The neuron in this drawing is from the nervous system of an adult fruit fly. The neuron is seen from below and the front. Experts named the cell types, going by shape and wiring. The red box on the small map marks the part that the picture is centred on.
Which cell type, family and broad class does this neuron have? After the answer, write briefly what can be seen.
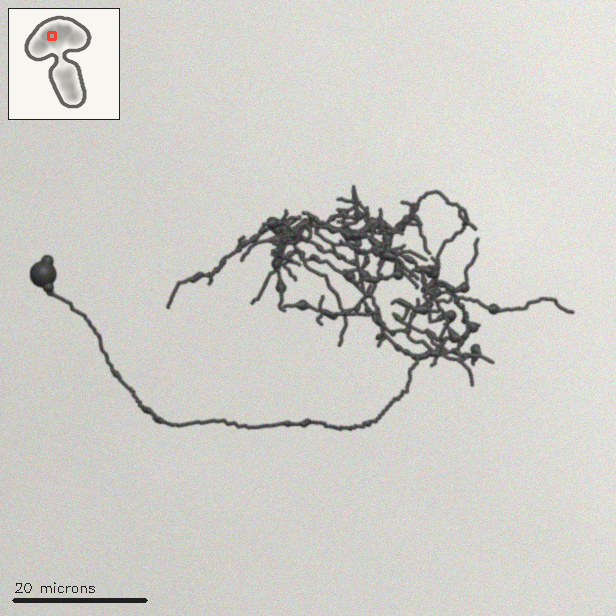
The cell type is GNG388. The family is hemilineage TRdm. Its broad class is central-brain intrinsic neuron. The cell body is on the left of the picture. By the scale bar it is about 80 microns wide in this view. Dozens of branch ends can be seen.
